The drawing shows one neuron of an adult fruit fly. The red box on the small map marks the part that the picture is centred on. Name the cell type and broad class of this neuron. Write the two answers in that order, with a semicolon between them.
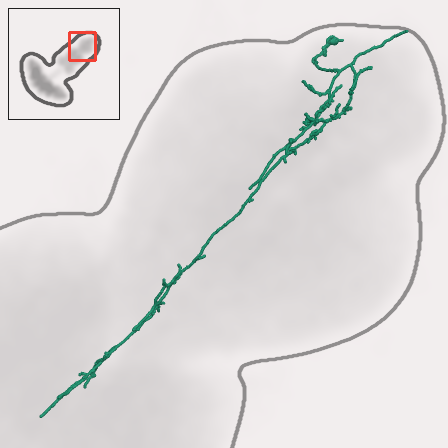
ENXXX226; efferent neuron of the nerve cord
